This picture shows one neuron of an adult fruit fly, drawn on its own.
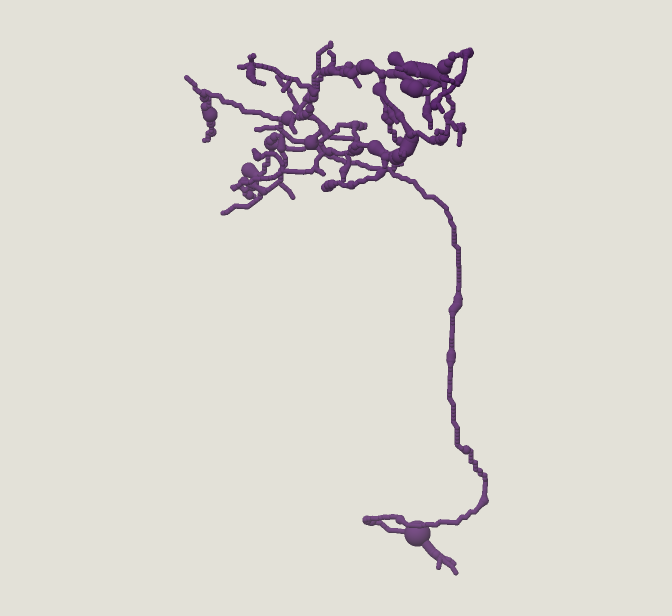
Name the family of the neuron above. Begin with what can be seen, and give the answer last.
The cell body can be seen at the bottom of the picture. Dozens of branch ends can be seen. Its broad class is central-brain intrinsic neuron. The family is hemilineage LB3.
